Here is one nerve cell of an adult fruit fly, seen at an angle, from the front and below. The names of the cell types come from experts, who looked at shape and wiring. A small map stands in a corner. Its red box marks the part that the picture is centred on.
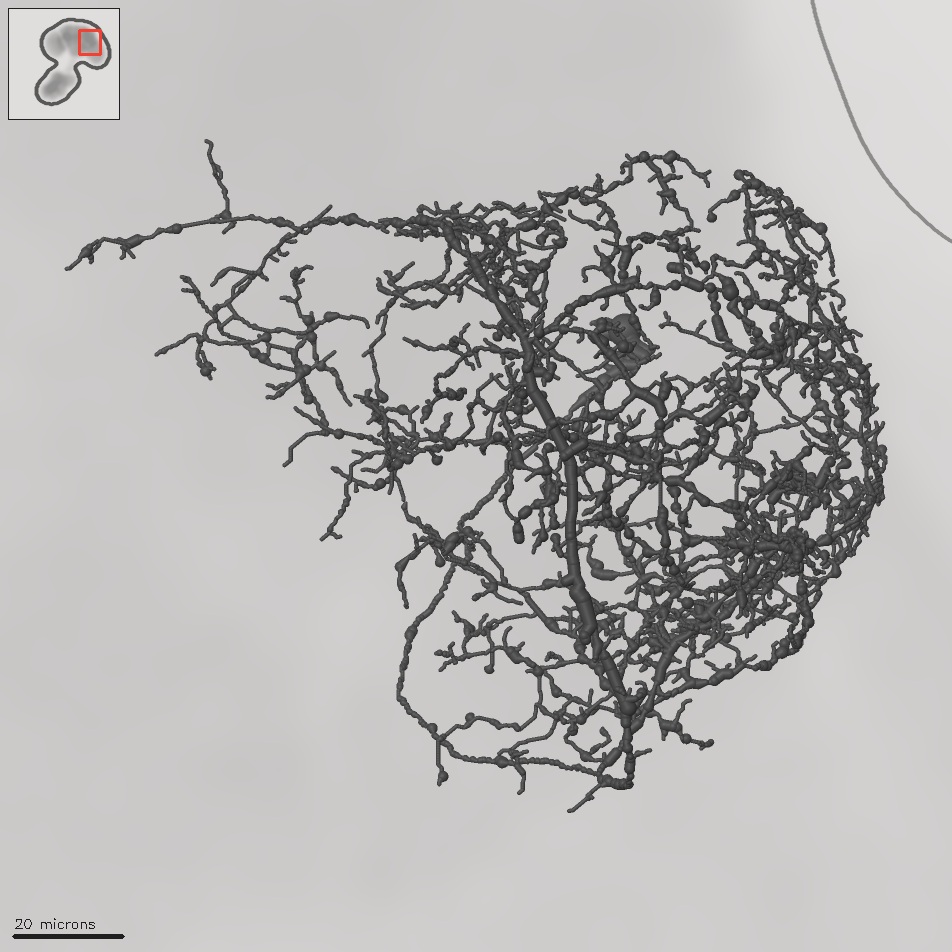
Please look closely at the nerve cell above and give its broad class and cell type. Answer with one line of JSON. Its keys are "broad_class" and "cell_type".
{"broad_class": "central-brain intrinsic neuron", "cell_type": "AVLP539"}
